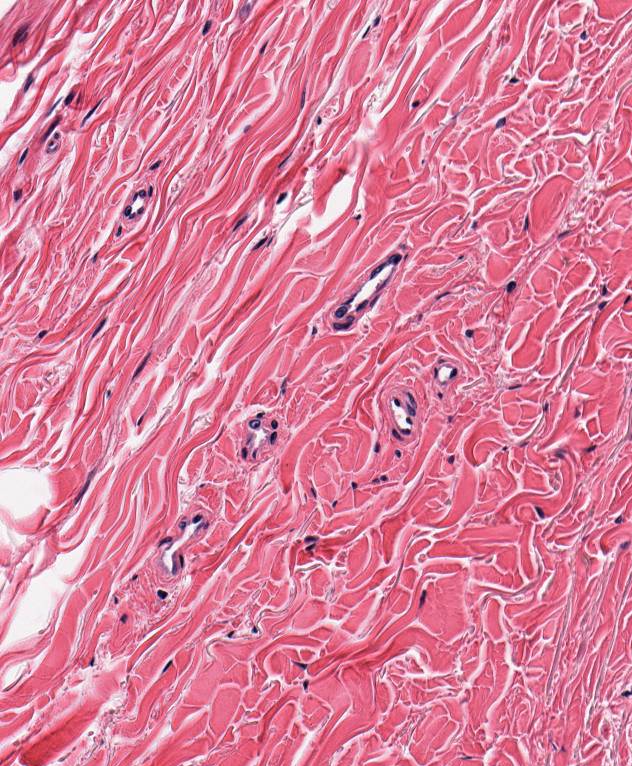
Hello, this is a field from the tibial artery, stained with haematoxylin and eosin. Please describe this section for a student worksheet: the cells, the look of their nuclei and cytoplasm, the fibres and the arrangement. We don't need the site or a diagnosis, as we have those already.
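Thick pink collagen bundles throughout; no epithelium. Right side: bundles cut across in irregular shapes, lying in haphazard directions. Fibroblast nuclei small, dark, mostly elongated, sparse between bundles. Mid-field: several small thin-walled vessels lined by flat endothelial nuclei.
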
